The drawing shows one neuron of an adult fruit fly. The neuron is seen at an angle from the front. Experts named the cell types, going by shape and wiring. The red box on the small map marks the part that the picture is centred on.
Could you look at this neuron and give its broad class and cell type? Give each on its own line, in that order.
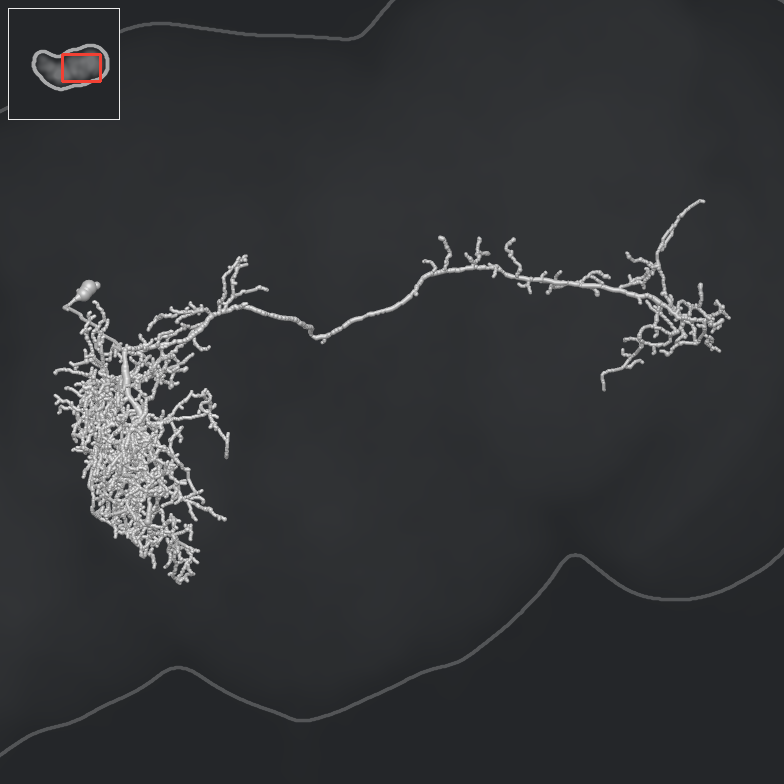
central-brain intrinsic neuron
AVLP502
